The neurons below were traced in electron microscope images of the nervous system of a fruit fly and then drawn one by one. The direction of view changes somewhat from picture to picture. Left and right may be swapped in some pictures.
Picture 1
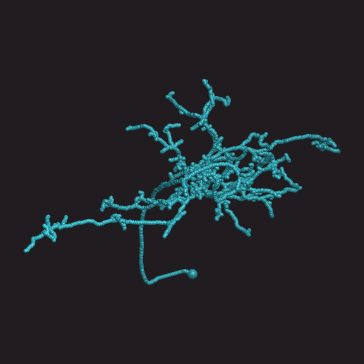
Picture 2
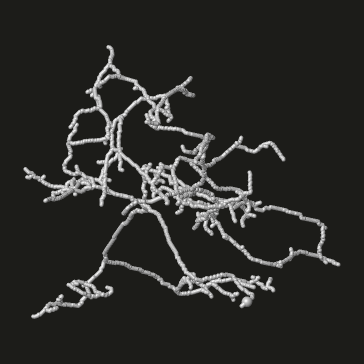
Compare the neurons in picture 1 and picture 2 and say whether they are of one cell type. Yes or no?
no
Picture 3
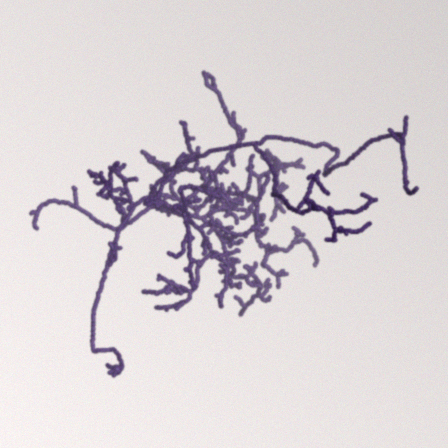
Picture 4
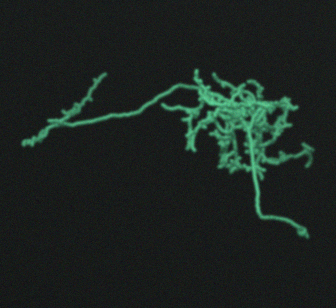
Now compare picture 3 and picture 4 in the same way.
yes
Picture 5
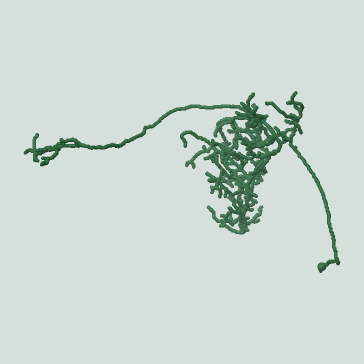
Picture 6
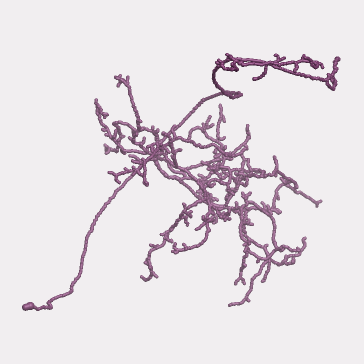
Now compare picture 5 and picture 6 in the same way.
yes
